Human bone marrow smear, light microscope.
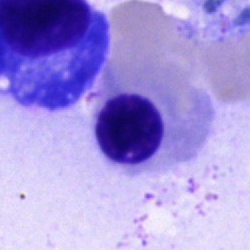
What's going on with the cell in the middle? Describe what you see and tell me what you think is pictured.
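In the middle cell, the chromatin is dense and stains very dark purple, and no nucleolus is visible in the nucleus. To the upper left lies a larger cell with deep blue, vacuolated cytoplasm. Slight blur softens fine detail. The middle cell is an erythroblast.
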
